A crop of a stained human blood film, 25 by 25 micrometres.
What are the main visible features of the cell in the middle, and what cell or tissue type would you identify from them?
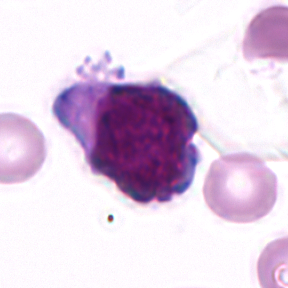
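Quick look: the outline's irregular, pulled out into a tapering end on the left. The nucleus is one unlobed mass with no nucleoli showing, and there are no granules in the cytoplasm. That's an atypical promyelocyte.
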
